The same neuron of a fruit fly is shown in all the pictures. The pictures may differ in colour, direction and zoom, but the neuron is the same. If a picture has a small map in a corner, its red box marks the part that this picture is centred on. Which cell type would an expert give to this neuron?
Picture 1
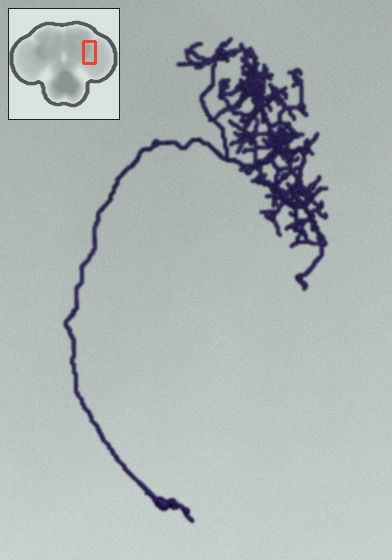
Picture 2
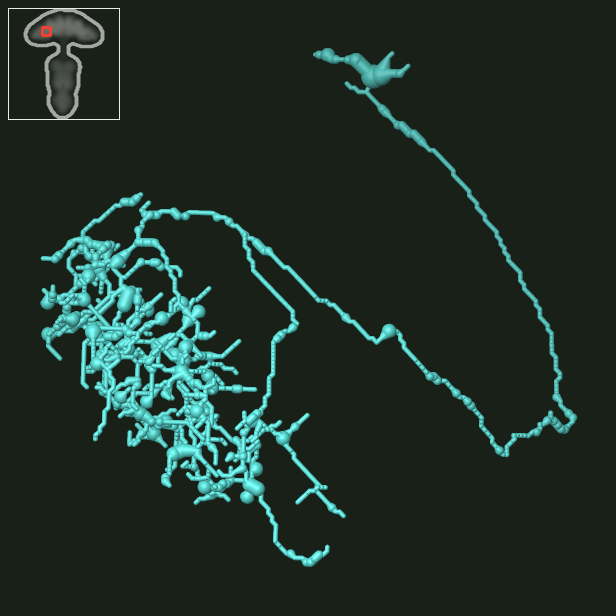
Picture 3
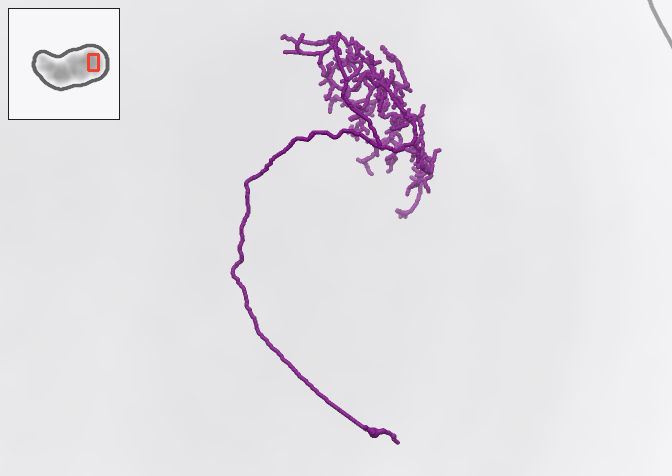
Li34b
